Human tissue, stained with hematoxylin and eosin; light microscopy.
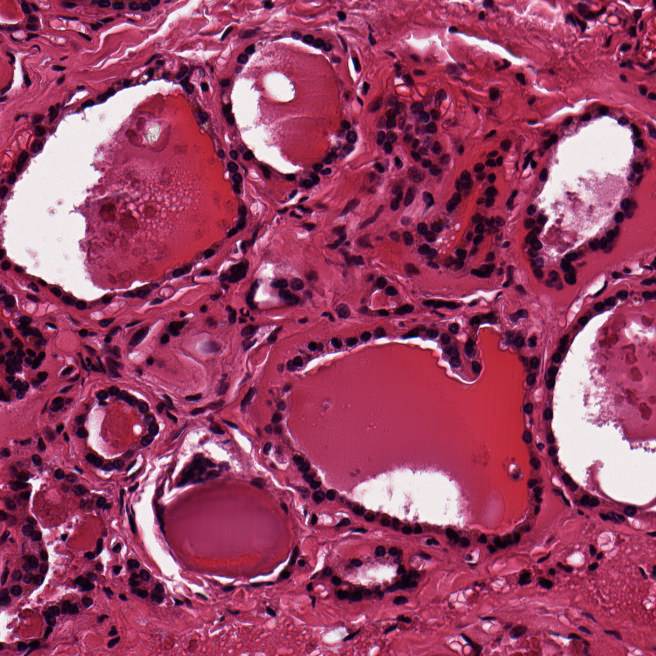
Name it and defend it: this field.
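Thyroid follicle, mostly. Each follicle has a single layer of flattened to low cuboidal cells with dark round nuclei, and most lumens hold homogeneous deep pink material.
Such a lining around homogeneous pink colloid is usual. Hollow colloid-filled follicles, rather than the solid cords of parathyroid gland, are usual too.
Pink fibrous stroma with scattered spindle nuclei separates them, and the large follicle at upper left has many small round bubbles in its content.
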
